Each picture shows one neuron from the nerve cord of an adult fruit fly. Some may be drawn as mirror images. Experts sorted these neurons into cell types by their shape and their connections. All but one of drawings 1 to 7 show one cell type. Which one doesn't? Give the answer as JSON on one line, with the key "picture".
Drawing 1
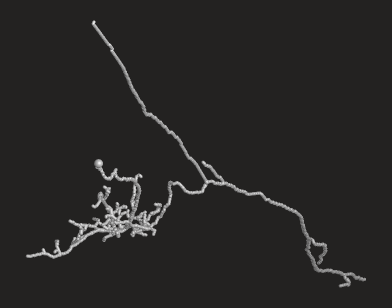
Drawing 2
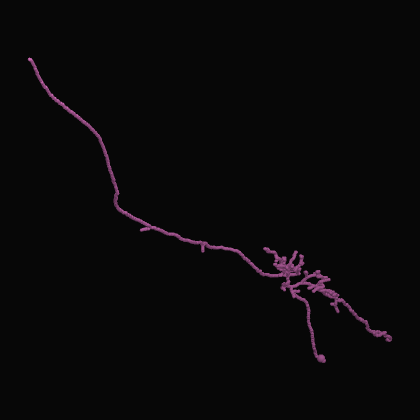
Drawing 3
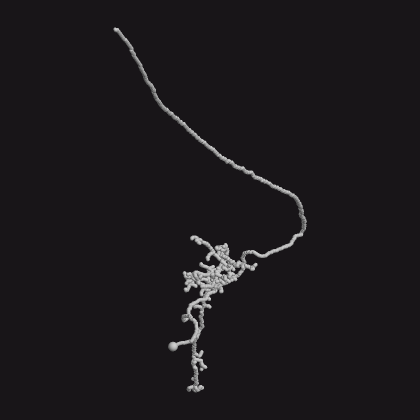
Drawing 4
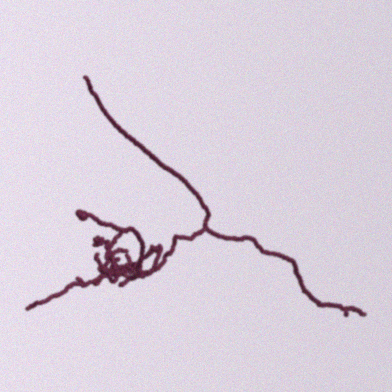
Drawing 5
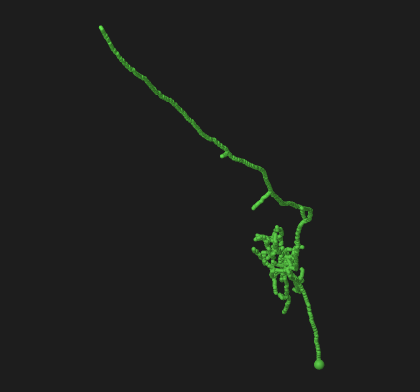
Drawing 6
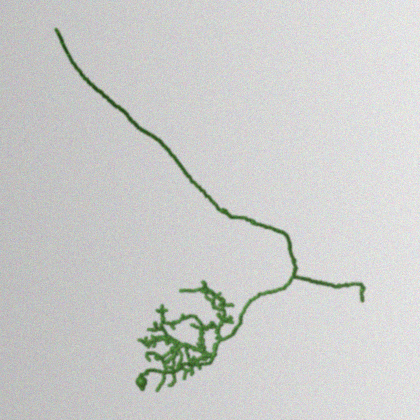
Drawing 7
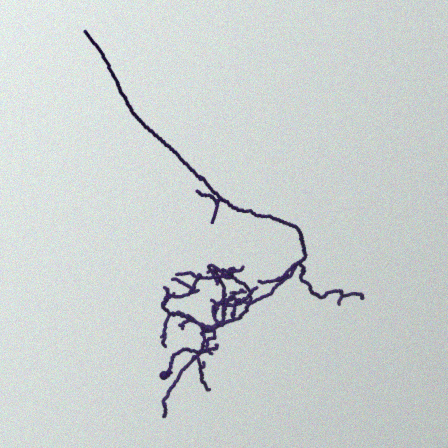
{"picture": 3}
